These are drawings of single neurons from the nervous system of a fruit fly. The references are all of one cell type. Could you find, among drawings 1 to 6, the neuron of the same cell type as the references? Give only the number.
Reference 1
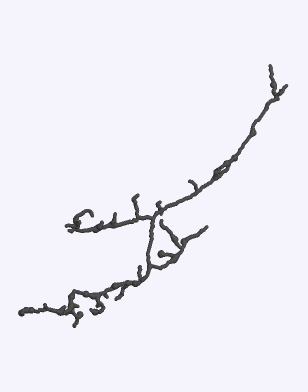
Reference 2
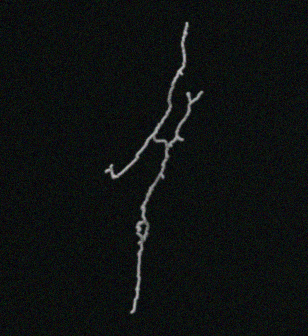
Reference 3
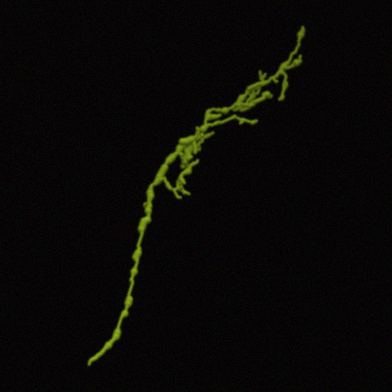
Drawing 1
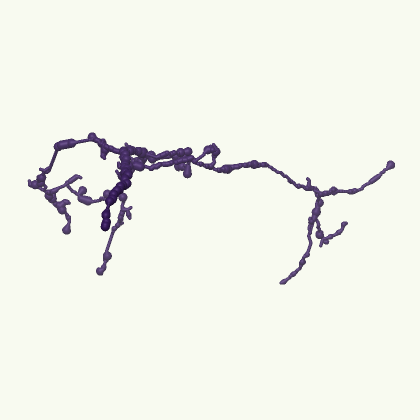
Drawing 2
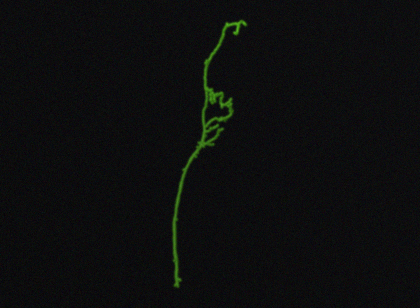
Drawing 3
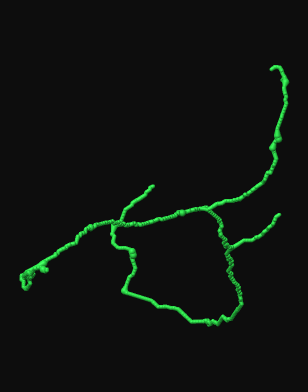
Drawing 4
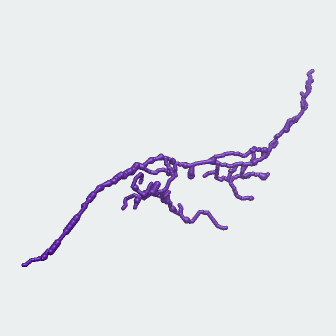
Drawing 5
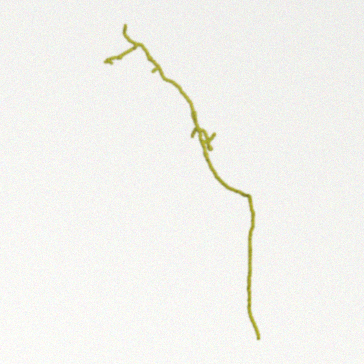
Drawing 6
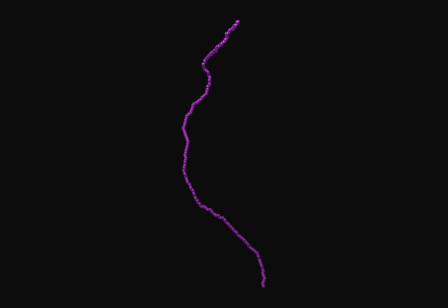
4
